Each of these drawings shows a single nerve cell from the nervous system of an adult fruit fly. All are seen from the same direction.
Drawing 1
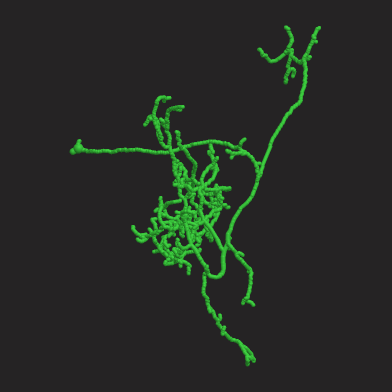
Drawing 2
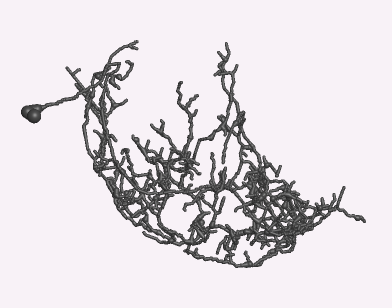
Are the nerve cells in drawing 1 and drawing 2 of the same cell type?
no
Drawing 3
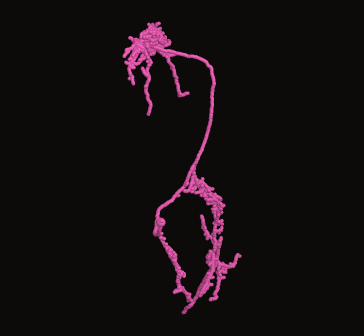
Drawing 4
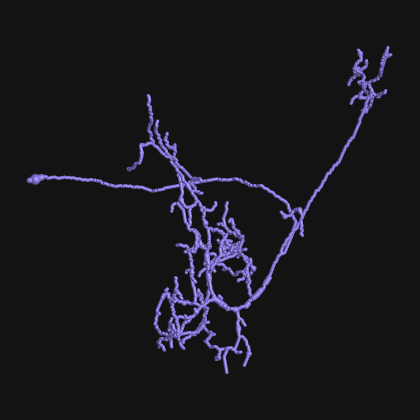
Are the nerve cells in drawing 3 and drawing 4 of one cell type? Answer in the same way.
no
